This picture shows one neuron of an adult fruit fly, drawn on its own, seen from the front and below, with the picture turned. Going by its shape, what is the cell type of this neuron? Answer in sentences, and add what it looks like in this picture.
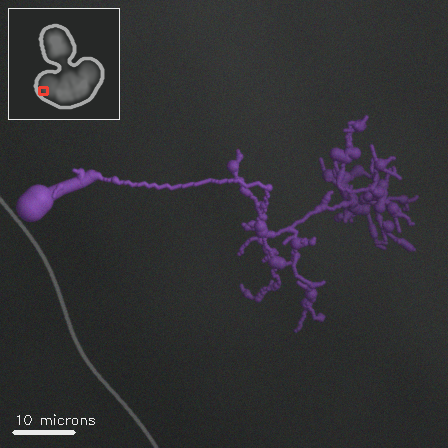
Its cell type is Dm10. This is an optic-lobe intrinsic neuron. The cell body can be seen on the left of the picture. By the scale bar it is about 65 microns wide in this view. Dozens of branch ends can be seen.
